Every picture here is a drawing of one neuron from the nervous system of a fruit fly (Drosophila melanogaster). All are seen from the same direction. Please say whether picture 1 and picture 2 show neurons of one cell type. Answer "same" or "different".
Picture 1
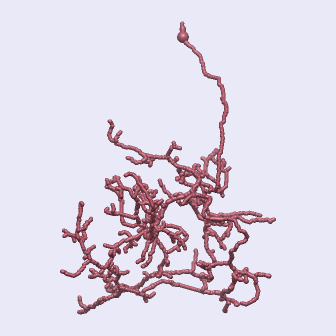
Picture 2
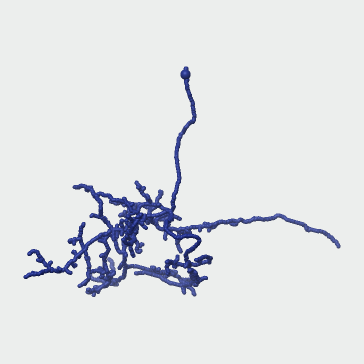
same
